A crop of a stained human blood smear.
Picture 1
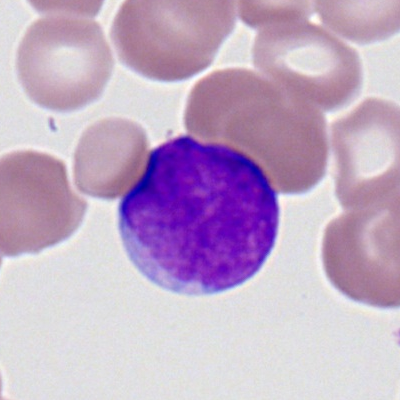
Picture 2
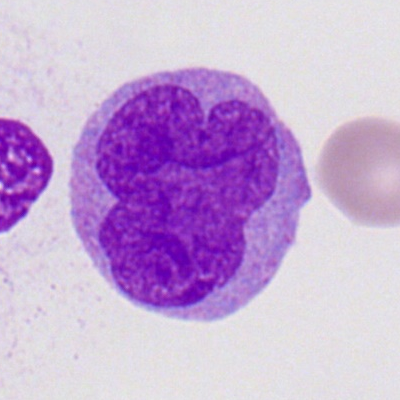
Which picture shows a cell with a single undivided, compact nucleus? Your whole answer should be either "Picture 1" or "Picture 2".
Picture 1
